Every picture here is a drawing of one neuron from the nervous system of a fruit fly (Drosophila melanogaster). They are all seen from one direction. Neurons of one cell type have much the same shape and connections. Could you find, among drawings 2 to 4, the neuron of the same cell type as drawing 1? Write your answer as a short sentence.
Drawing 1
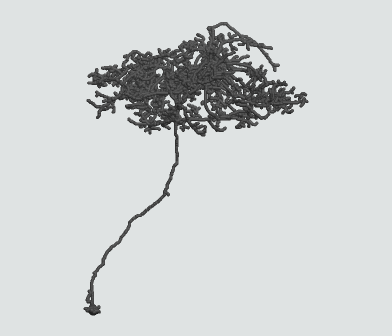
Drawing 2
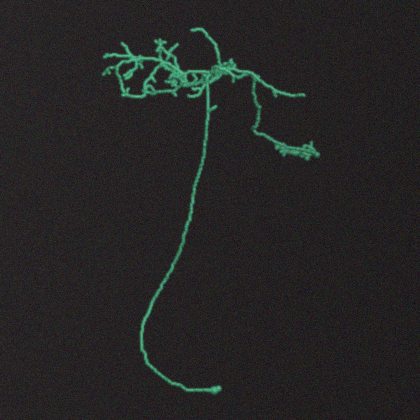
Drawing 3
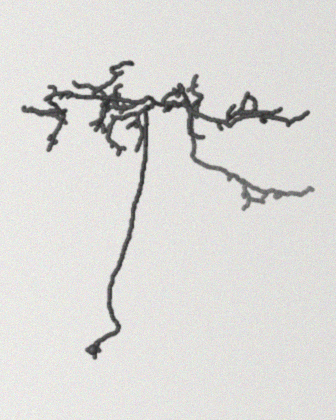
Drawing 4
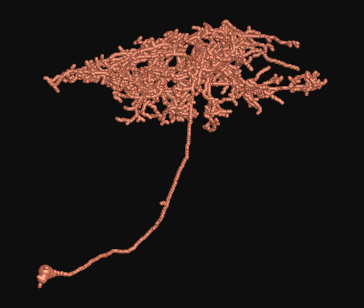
Drawing 4 shows a neuron of the same cell type.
